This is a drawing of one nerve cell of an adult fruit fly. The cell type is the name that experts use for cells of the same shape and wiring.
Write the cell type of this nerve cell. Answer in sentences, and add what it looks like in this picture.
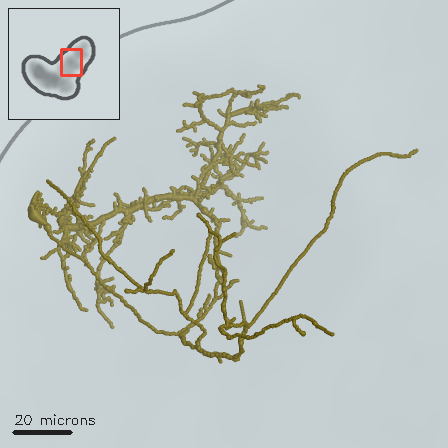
Its cell type is GFC2. Its broad class is nerve-cord intrinsic neuron. From left to right in the picture it spans about 140 microns. The picture shows dozens of branch ends.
